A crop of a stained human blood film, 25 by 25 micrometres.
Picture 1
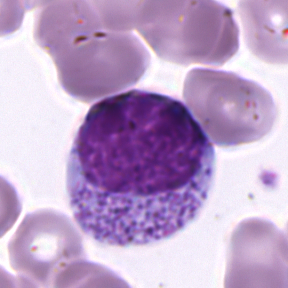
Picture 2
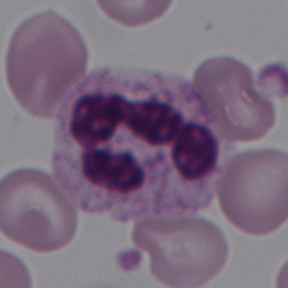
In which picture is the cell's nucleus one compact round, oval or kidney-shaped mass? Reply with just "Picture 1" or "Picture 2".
Picture 1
